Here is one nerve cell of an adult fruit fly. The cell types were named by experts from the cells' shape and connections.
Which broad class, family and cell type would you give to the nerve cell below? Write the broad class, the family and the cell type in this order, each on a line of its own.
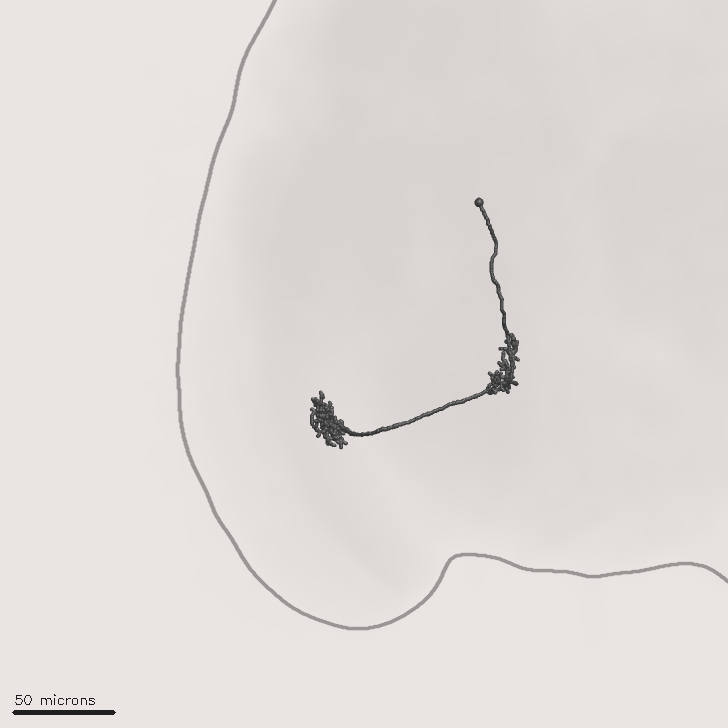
optic-lobe intrinsic neuron
Y
Y3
